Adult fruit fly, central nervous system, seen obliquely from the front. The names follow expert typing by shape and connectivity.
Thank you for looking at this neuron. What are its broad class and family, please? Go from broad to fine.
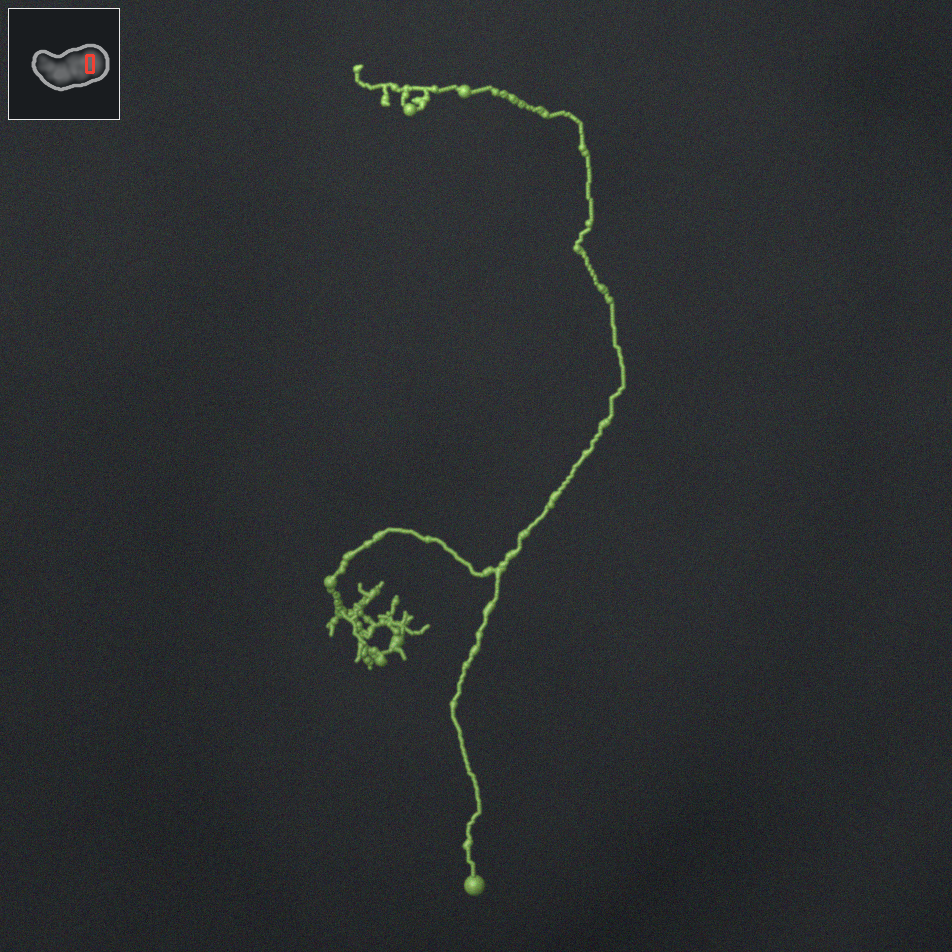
visual projection neuron; LC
